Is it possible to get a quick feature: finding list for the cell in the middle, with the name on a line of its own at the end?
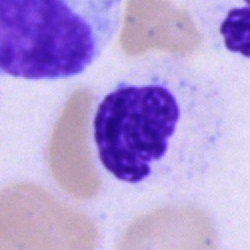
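Nucleus: irregular and folded, lobed outline
Chromatin: dense, clumped, dark purple
Cytoplasm: sparse fine blue-violet dots scattered through it
Position: nucleus toward the left, more cytoplasm on the right
Name: segmented neutrophil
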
